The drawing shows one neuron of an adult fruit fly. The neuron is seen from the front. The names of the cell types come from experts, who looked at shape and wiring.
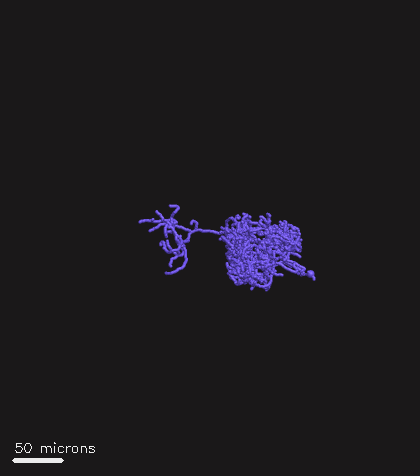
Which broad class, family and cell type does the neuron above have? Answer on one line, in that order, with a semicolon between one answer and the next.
central-brain intrinsic neuron; hemilineage ALl1_dorsal; LN60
